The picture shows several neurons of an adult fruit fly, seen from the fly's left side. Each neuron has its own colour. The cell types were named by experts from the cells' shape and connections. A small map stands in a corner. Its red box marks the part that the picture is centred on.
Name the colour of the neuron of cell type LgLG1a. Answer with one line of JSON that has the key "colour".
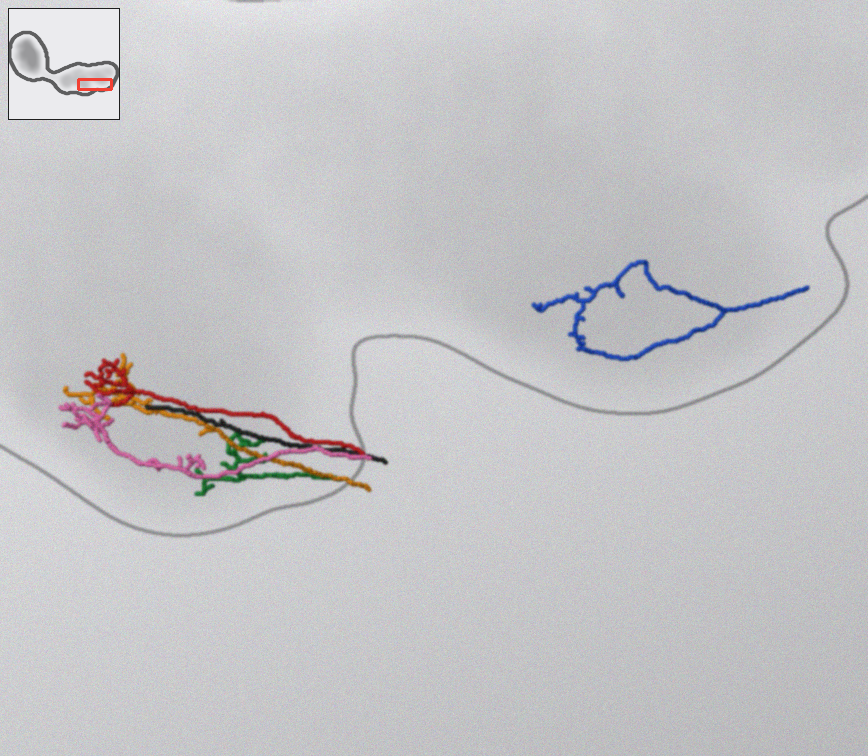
{"colour": "orange"}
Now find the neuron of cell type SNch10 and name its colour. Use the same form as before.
{"colour": "blue"}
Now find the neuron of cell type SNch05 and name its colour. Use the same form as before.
{"colour": "black"}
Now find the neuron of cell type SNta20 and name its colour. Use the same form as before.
{"colour": "pink"}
